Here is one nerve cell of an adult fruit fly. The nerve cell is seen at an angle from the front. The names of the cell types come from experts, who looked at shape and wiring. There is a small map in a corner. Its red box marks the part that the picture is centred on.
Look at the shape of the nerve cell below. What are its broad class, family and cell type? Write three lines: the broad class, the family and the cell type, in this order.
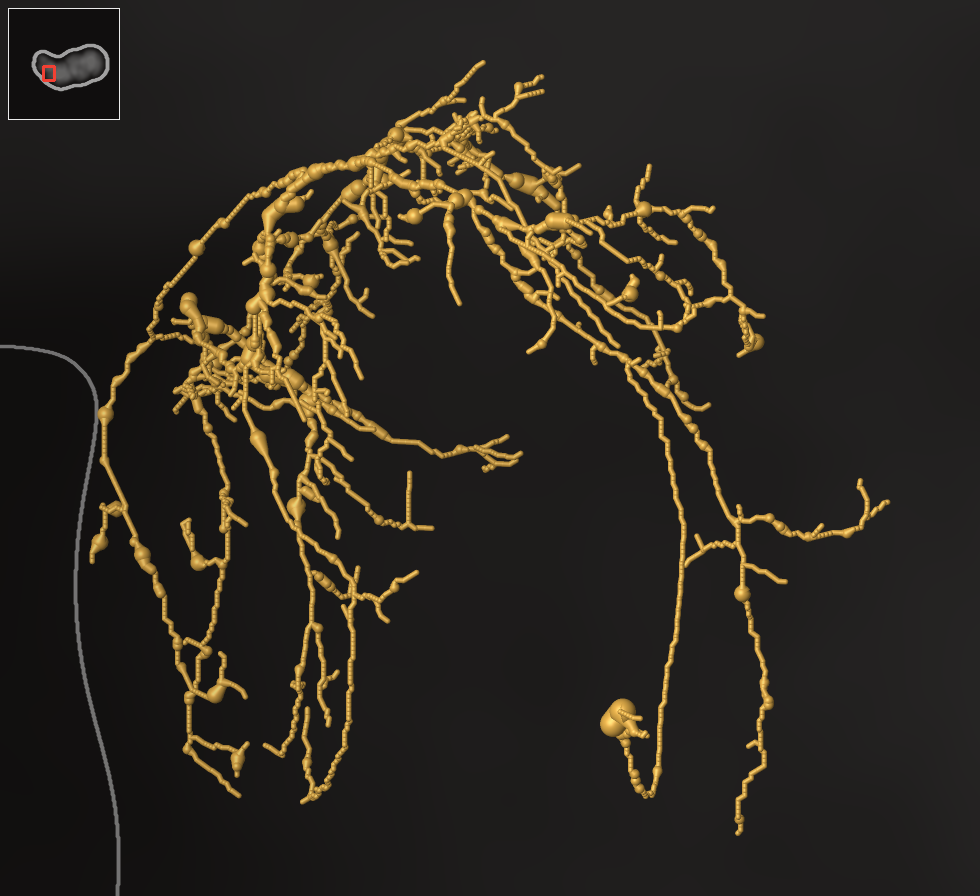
nerve-cord intrinsic neuron
hemilineage 08A
IN08A026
